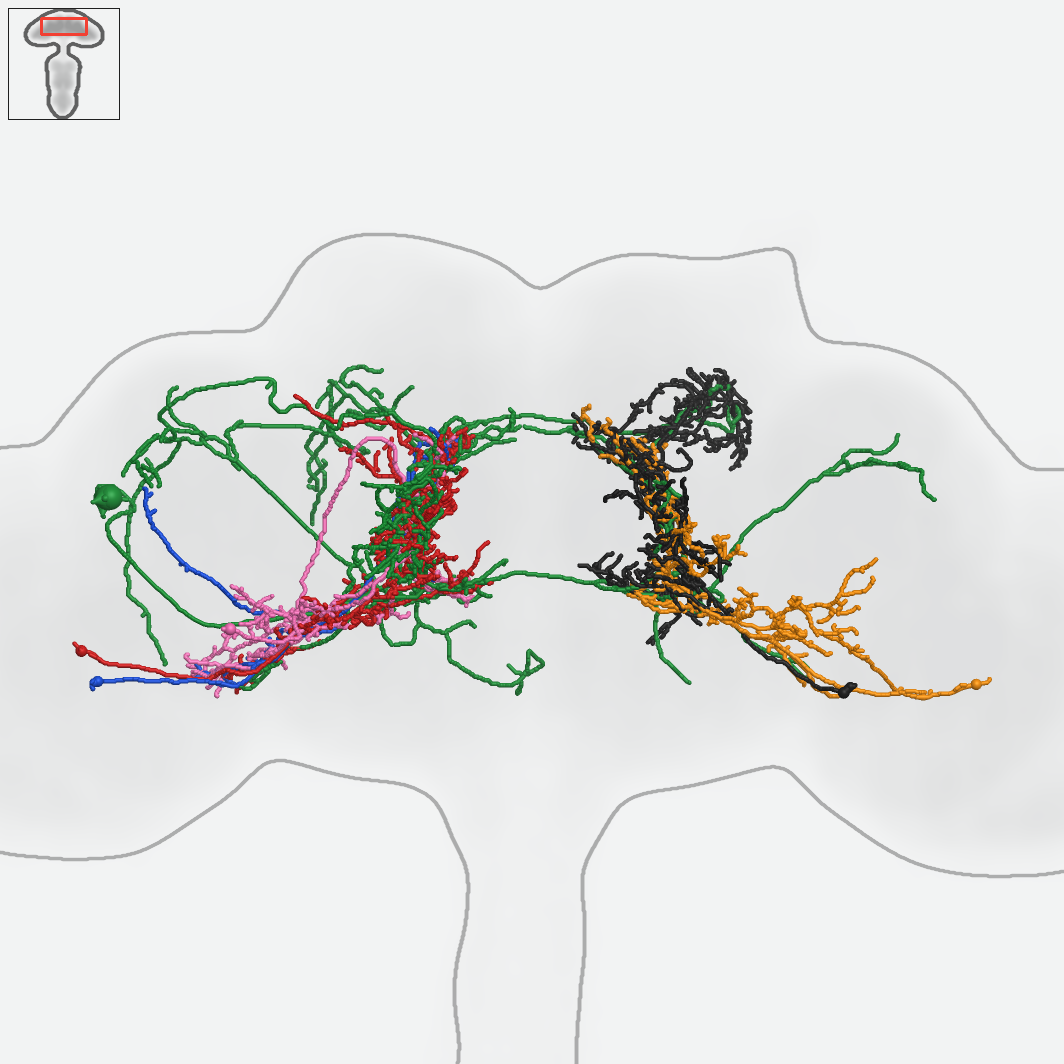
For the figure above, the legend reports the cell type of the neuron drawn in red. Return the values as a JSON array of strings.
["SMP189"]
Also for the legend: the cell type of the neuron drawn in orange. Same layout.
["SMP257"]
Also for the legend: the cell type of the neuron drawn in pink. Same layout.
["SMP239"]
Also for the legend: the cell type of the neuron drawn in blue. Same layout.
["SMP270"]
